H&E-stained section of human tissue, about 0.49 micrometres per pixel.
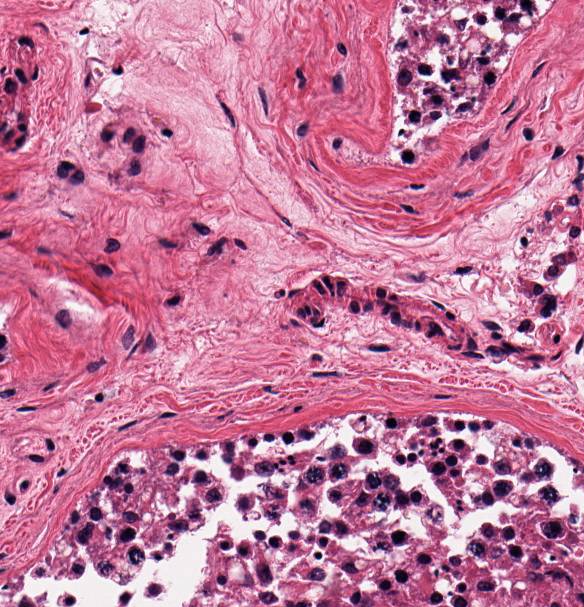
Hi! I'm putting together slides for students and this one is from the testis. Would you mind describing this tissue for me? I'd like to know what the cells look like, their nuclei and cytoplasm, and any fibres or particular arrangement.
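Dense pink fibrous stroma occupies the centre and upper left. Along the bottom, a large compartment holds loosely scattered round cells separated by clear spaces. Each has a dark round nucleus and pink granular cytoplasm. Just right of centre sits a small elongated cluster with crowded dark oval nuclei.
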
